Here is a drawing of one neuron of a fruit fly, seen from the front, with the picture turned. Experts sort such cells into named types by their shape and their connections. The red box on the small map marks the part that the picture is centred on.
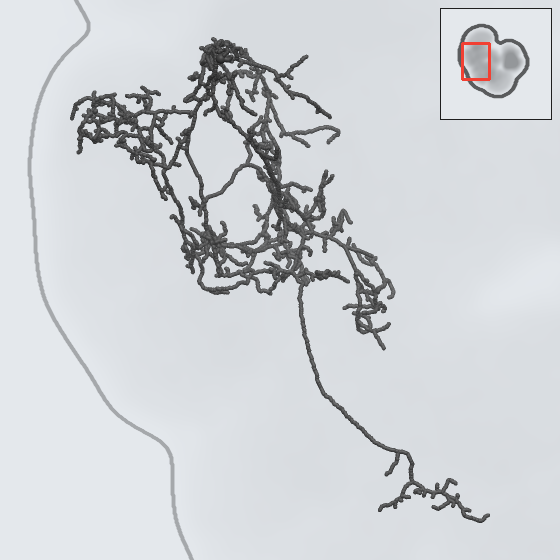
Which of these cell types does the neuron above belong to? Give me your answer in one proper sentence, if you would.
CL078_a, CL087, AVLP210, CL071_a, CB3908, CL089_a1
In the scheme of cell types, this neuron is CL071_a.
